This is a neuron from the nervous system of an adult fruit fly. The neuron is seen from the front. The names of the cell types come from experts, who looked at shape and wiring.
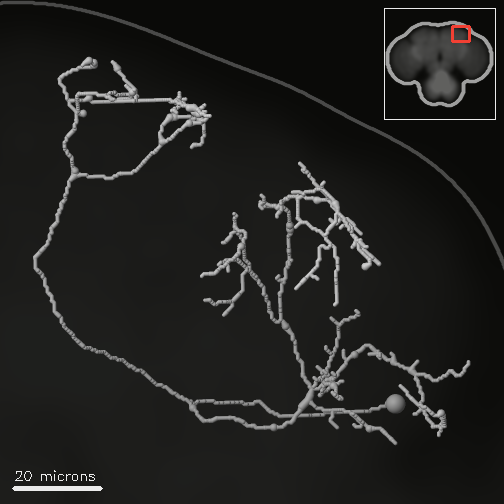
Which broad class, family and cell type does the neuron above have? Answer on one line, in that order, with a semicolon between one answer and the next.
central-brain intrinsic neuron; hemilineage LHp3; CB1500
